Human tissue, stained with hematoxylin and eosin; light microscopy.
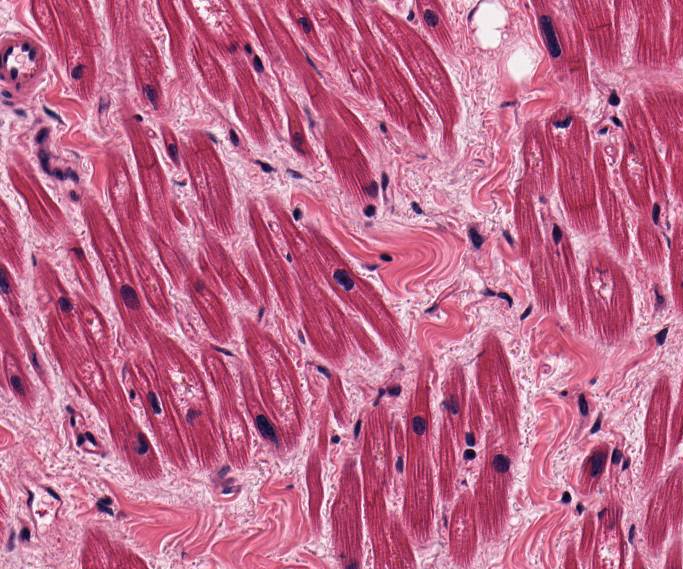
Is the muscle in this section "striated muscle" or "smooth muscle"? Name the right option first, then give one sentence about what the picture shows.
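Striated muscle. Elongated striated muscle fibres in the left and central field run obliquely from upper left to lower right.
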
